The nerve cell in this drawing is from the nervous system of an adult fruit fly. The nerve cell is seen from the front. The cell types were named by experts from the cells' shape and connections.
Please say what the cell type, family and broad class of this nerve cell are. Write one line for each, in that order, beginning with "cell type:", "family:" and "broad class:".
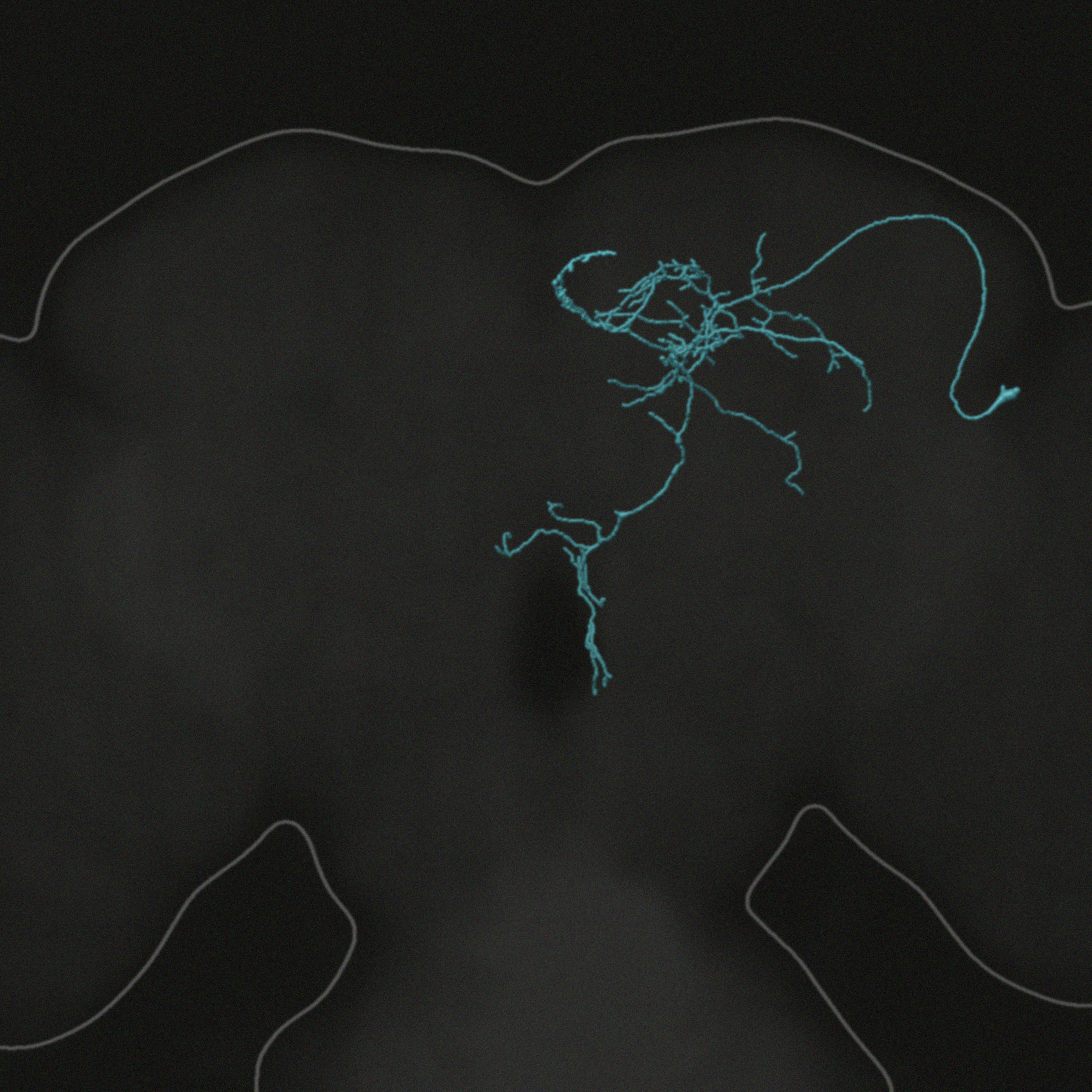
cell type: CL010
family: hemilineage SLPav2
broad class: central-brain intrinsic neuron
